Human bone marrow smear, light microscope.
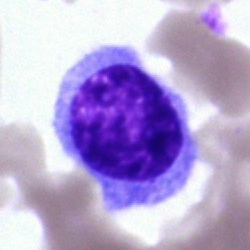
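Hairy cell, with an uneven outline that bulges at the lower edge. Notice the dark purple chromatin, clumped, with paler patches between the clumps, and see that no distinct nucleolus shows in the nucleus. The rim of cytoplasm is widest along the lower side of the cell.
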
